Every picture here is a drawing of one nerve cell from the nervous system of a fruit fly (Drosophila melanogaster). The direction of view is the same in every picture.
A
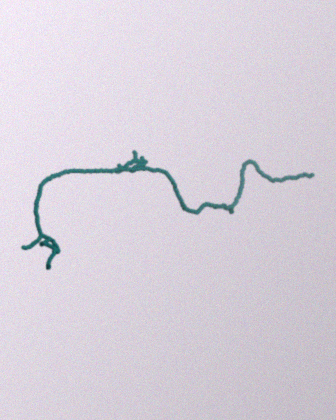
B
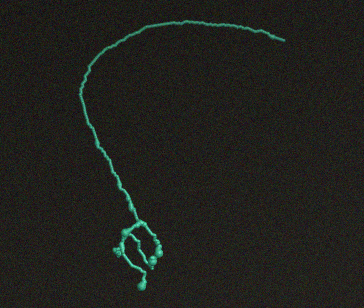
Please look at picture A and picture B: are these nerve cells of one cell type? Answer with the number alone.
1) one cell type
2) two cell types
2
